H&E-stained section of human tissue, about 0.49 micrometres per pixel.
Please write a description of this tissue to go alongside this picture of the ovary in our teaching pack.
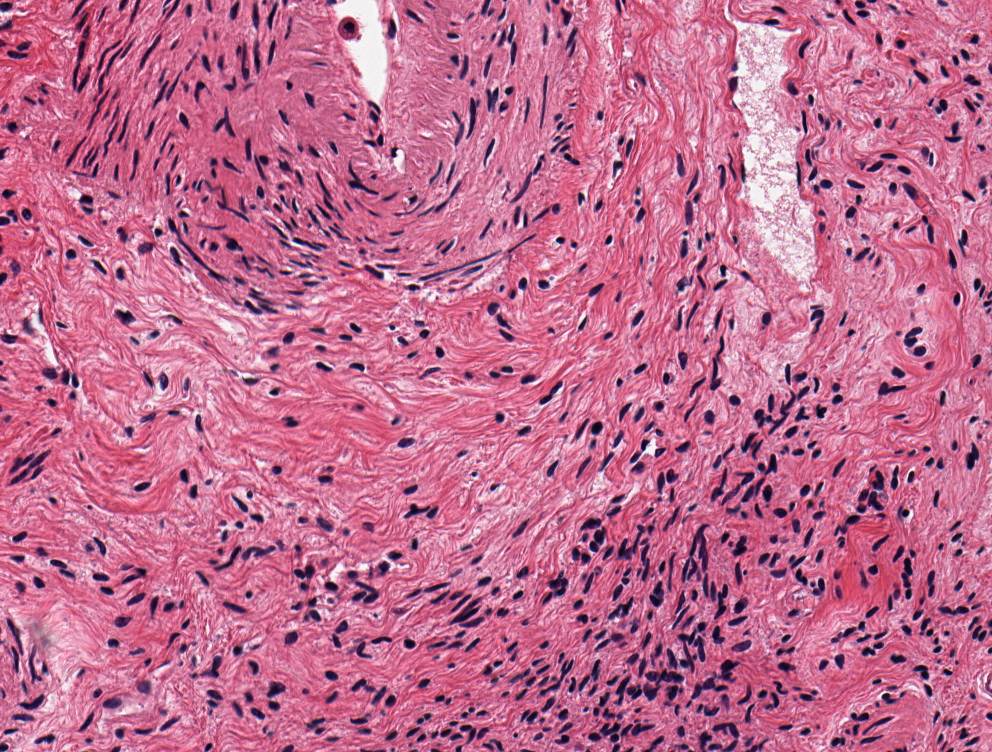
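Notice that spindle cells in collagenous stroma make up the whole field; there is no epithelium anywhere. Follow the wavy collagen bundles as they sweep in curving, swirling arcs, clearest at upper left. The nuclei, slender spindle-shaped to oval and dark, crowd most at lower right.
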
